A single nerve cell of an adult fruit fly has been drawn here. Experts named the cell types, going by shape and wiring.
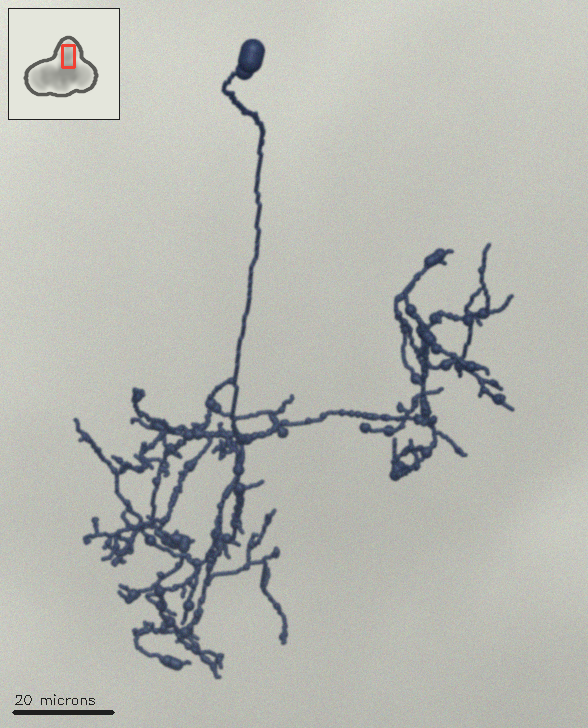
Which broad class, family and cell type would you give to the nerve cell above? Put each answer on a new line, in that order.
nerve-cord intrinsic neuron
hemilineage 12B
IN12B068_c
